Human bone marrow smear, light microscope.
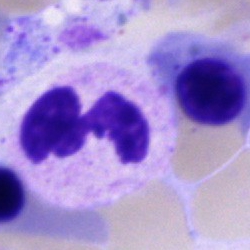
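Segmented neutrophil in a stained human bone marrow smear. First, the outline is round and smooth. Second, the nucleus has two lobes, one on the left and one on the right, joined by a narrow bridge. Third, no nucleoli are visible in it. Last, fine lilac granules are scattered throughout the cytoplasm.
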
